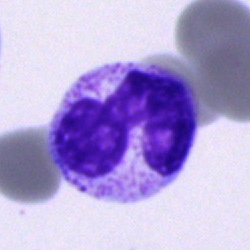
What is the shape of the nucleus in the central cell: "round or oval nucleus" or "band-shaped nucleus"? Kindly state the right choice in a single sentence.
Within this cell, the nucleus runs as one curved band without separate lobes.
